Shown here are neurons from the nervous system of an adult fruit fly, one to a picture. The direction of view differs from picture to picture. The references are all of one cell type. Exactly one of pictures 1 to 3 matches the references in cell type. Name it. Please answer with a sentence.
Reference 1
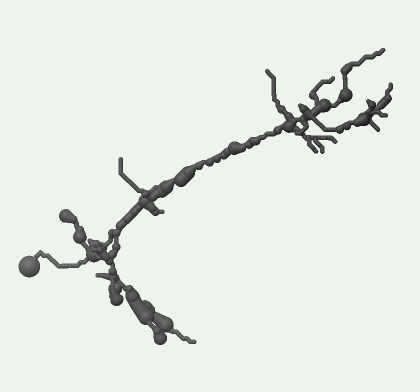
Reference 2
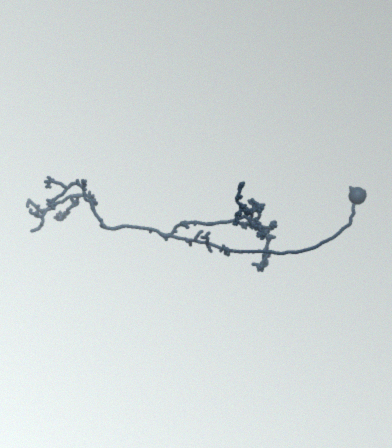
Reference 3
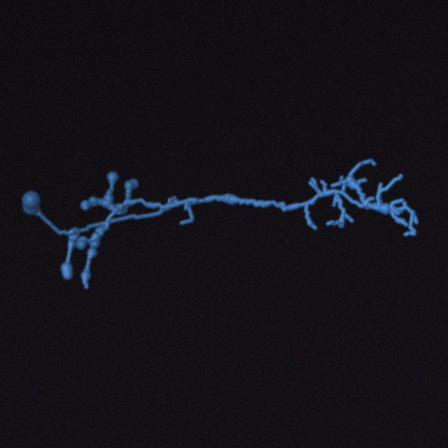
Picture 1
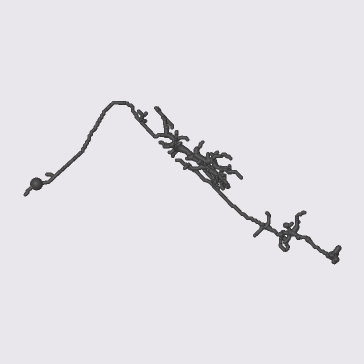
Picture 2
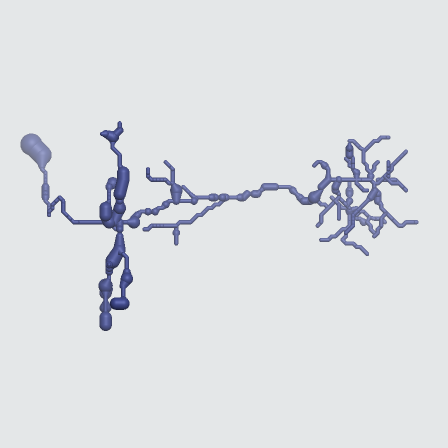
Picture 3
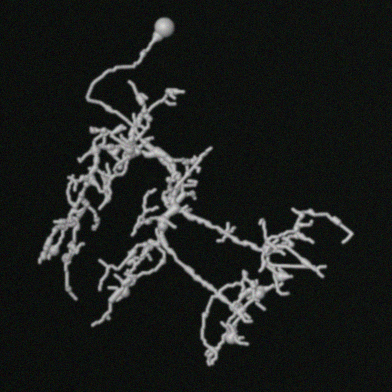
The neuron in picture 2 is of the same cell type.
